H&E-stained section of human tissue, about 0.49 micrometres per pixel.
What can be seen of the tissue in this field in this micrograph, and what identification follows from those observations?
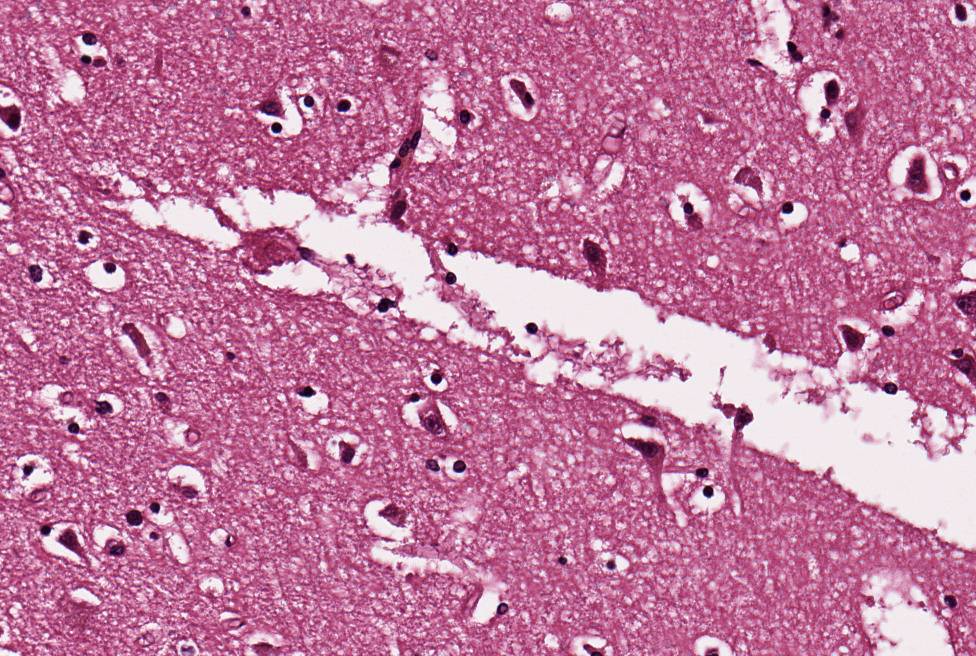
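Notice the finely granular pink matrix between cells, stippled with many small clear vacuoles. Larger cells with angular, darkly stained bodies lie in clear spaces either side of a cleft. The cleft holds pale wispy fibrillary strands and a few dark nuclei. This is cerebral cortex.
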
